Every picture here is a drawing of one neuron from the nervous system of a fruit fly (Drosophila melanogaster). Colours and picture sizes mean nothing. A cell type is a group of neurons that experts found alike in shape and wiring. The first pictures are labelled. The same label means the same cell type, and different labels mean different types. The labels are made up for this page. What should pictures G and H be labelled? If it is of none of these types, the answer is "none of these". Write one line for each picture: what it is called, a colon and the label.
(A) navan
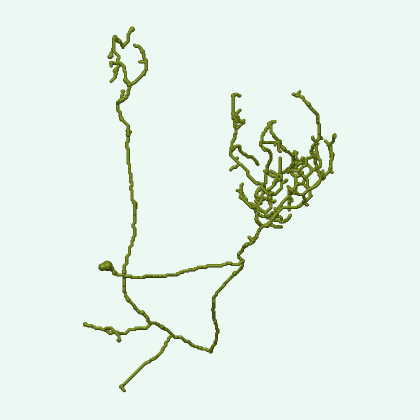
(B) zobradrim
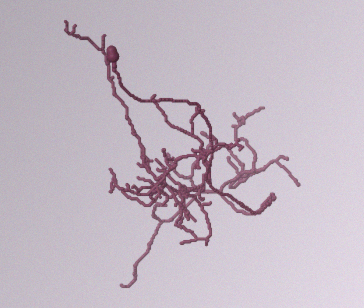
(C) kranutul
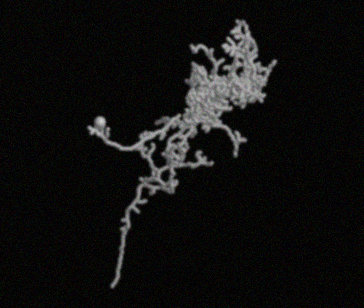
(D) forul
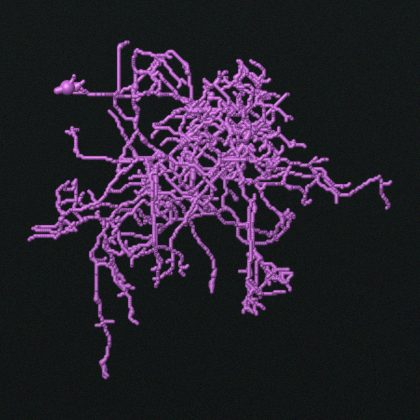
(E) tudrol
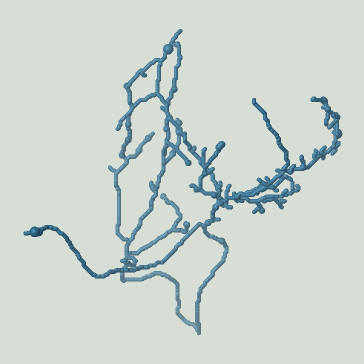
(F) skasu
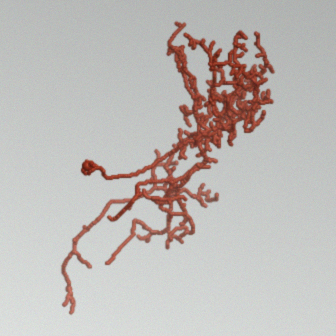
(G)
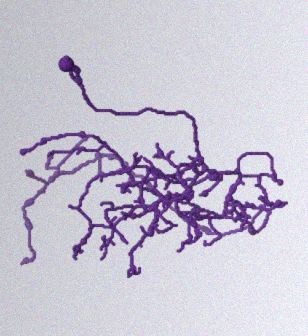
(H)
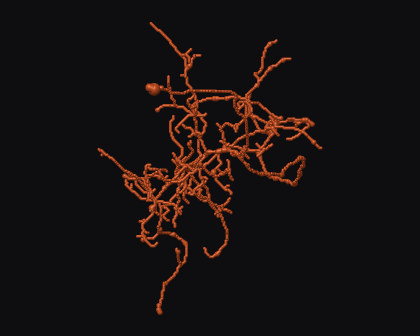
G: none of these
H: zobradrim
